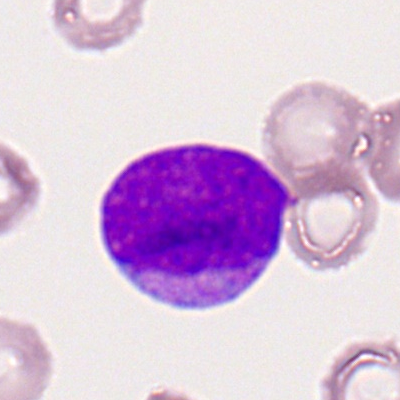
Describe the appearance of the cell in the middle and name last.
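In outline, the cell is roughly round and smooth. A nucleus forming a single unlobed mass fills most of the cell. Around it, the cytoplasm is pale lilac. The cell is a myeloblast.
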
